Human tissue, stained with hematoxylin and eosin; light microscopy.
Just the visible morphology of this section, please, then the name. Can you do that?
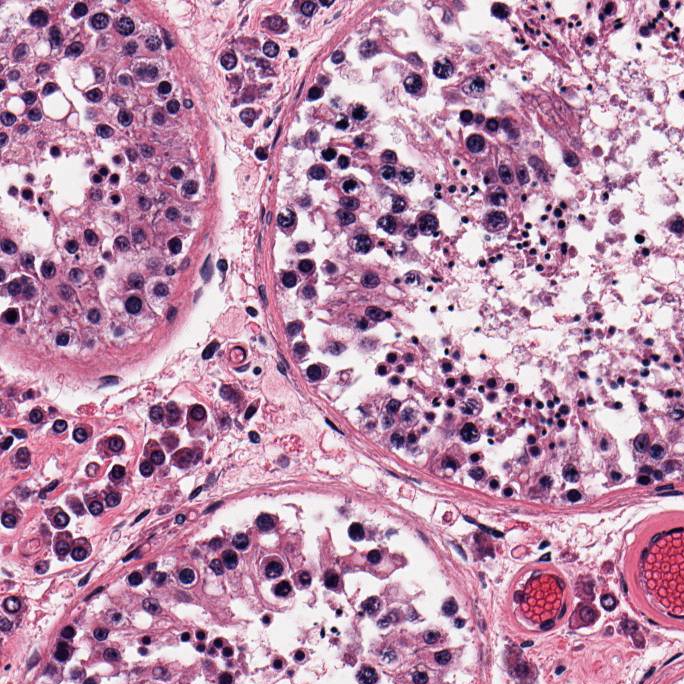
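Mostly it's parts of three large rounded tubules, narrow strips of interstitial tissue between them. They're filled by a multilayered epithelium of rounded cells, not a single layer. Scattered among those are larger cells with big round nuclei and coarse clumped chromatin. Toward the centre of the upper-right tubule, small dense dark round nuclei cluster. That's testis.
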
